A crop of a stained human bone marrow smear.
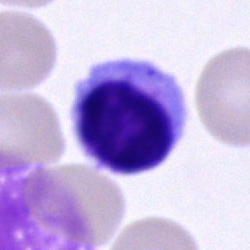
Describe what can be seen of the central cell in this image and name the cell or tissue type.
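You'll notice it's roughly round, with a slightly bumpy edge along the upper left. The nucleus sits toward the lower part, so the band of cytoplasm above it is wider. Its chromatin stains dense, dark purple, and the cytoplasm is a scant blue rim. So this one's a lymphocyte.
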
